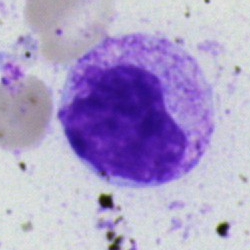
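Metamyelocyte, the central cell in this stained human bone marrow smear. Its outline looks smooth and nearly round. The large nucleus seems to sit off-centre, toward the left and lower part of the cell. Fine purple granules lie scattered through the cytoplasm, and I can find no vacuoles there.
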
